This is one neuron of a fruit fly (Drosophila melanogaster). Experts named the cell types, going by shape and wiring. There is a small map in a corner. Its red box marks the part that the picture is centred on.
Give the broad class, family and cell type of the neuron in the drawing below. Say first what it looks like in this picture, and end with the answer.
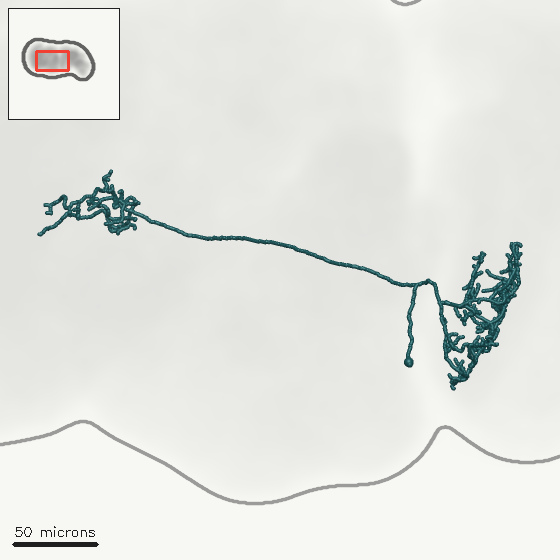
By the scale bar it is about 300 microns wide in this view. As drawn here it is wider than it is tall. This is a visual projection neuron. Its family is hemilineage VPNp1_lateral. Its cell type is LoVP93.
